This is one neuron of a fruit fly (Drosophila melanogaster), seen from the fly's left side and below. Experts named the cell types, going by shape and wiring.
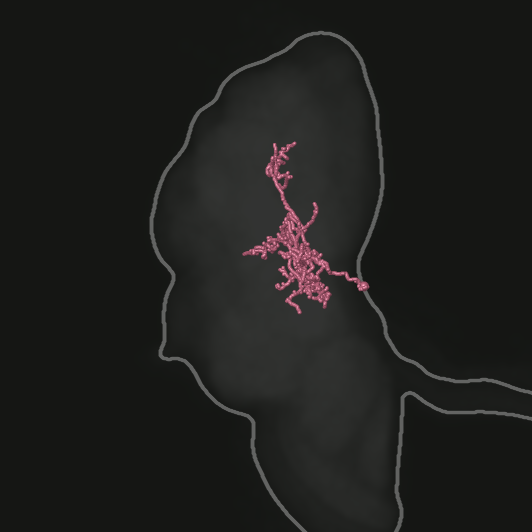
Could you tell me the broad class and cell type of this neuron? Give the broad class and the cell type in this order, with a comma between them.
central-brain intrinsic neuron, PS146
